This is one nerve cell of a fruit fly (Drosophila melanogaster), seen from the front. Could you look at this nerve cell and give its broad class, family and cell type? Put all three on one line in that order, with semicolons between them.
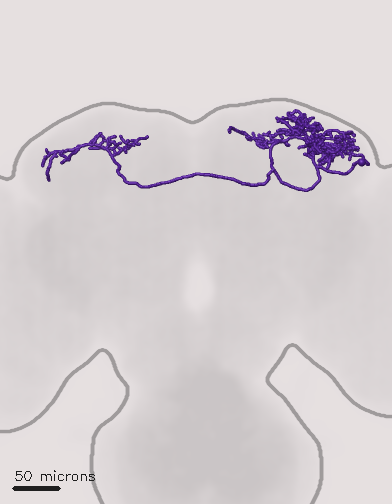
central-brain intrinsic neuron; LHAD; LHAD1k1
